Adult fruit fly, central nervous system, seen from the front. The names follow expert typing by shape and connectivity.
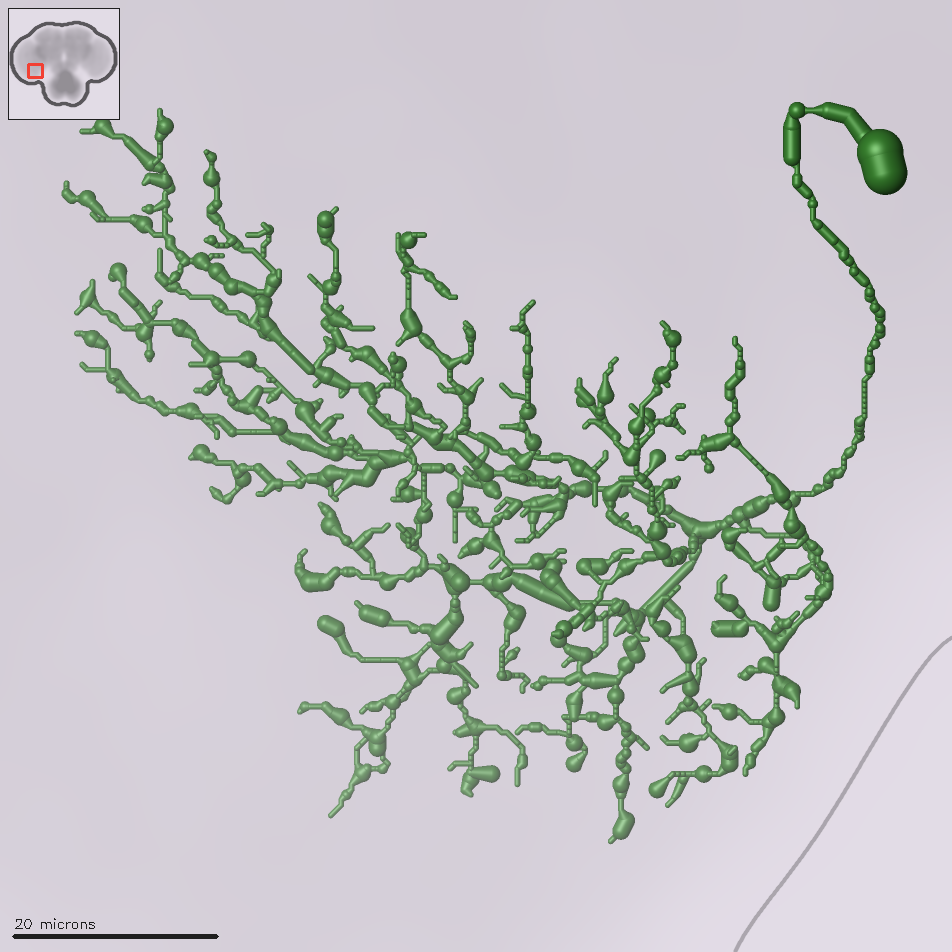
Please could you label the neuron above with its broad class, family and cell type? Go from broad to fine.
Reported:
optic-lobe intrinsic neuron; Pm; Pm7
